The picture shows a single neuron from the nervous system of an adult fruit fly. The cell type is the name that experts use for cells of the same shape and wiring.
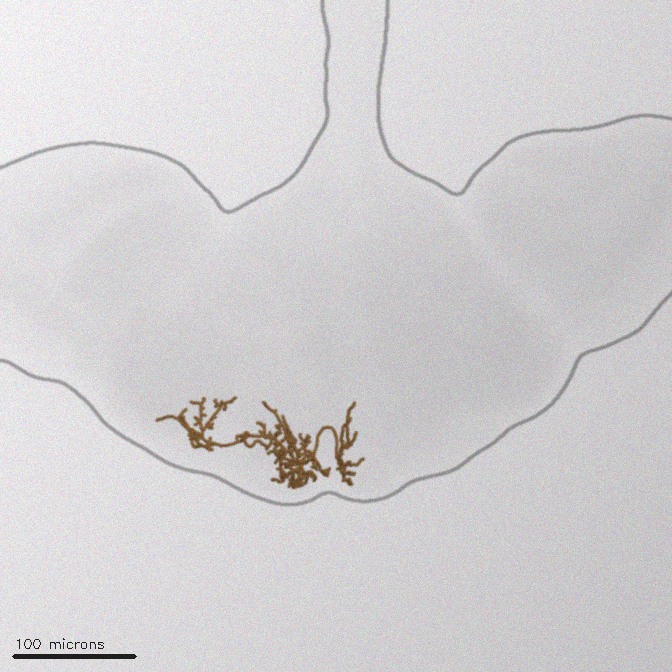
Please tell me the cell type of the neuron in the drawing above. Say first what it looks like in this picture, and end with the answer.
It is in the brain and does not reach the nerve cord. By the scale bar it is about 170 microns wide in this view. This is a central-brain intrinsic neuron. The cell type is SMP117_a.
